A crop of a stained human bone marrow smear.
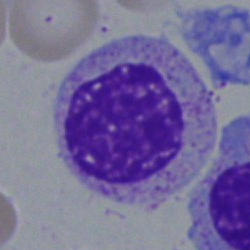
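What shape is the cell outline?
Round.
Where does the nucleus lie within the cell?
Slightly toward the left side.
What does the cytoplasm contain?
Fine purple granules scattered throughout; no vacuoles are seen.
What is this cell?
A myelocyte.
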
